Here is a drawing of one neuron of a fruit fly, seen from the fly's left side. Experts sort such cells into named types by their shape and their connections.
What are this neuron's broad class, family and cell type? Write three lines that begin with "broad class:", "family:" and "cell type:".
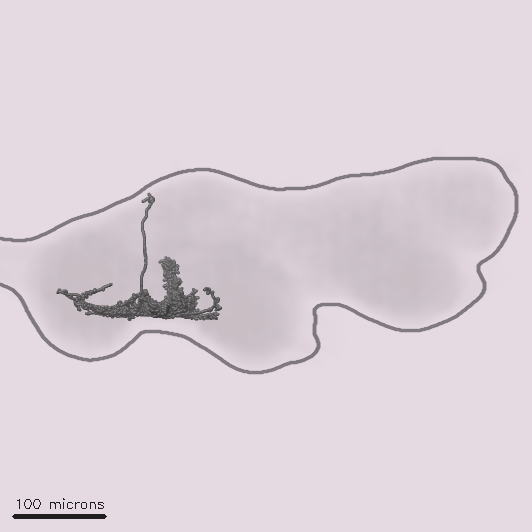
broad class: nerve-cord intrinsic neuron
family: hemilineage 23B
cell type: IN23B005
